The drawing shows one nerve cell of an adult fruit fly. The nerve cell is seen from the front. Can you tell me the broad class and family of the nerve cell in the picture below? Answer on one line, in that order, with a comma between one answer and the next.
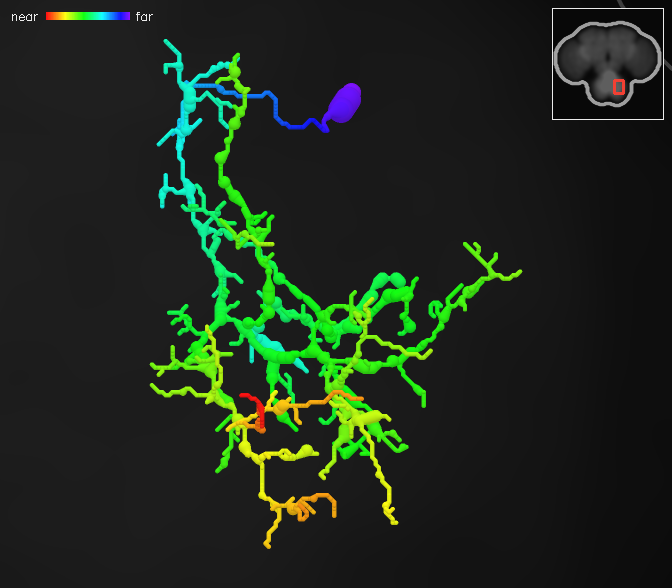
nerve-cord intrinsic neuron, hemilineage 20A.22A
